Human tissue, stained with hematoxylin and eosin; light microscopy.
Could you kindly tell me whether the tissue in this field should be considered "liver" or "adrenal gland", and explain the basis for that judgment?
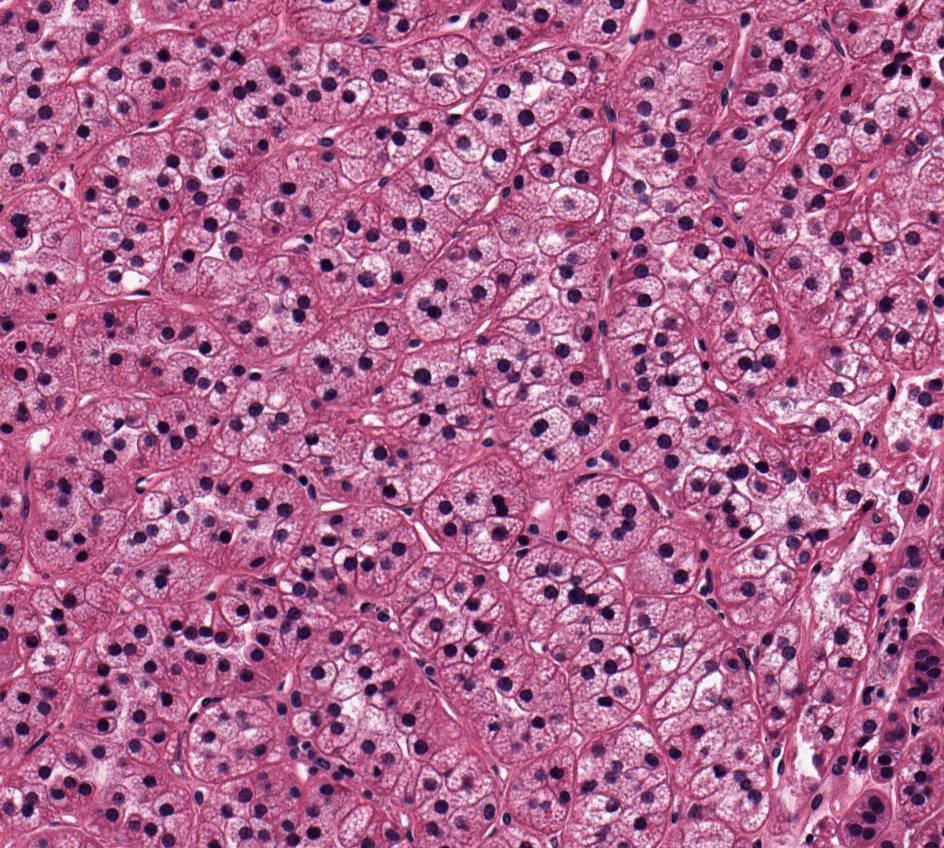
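Adrenal gland, this one. Notice first that most cells have abundant pale cytoplasm, finely vacuolated and foamy.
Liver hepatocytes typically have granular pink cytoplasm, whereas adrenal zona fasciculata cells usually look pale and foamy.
The cells sit in rounded nests and short cords separated by thin, delicate septa across the whole field. Each usually holds one small, round, dark nucleus placed centrally, and distinct membranes give sharp polygonal outlines.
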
